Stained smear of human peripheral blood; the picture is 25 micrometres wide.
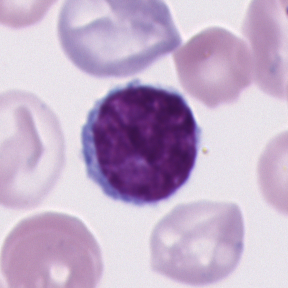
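Typical lymphocyte in a stained smear of peripheral blood. The cell is about 11 micrometres across, and its round nucleus, about 10 micrometres across, fills about 80% of its area. The chromatin is dark purple and gathered into coarse clumps. The rim of cytoplasm shows no granules and is wider on the left side than on the right. Along that left side, the cell's edge is finely ragged.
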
